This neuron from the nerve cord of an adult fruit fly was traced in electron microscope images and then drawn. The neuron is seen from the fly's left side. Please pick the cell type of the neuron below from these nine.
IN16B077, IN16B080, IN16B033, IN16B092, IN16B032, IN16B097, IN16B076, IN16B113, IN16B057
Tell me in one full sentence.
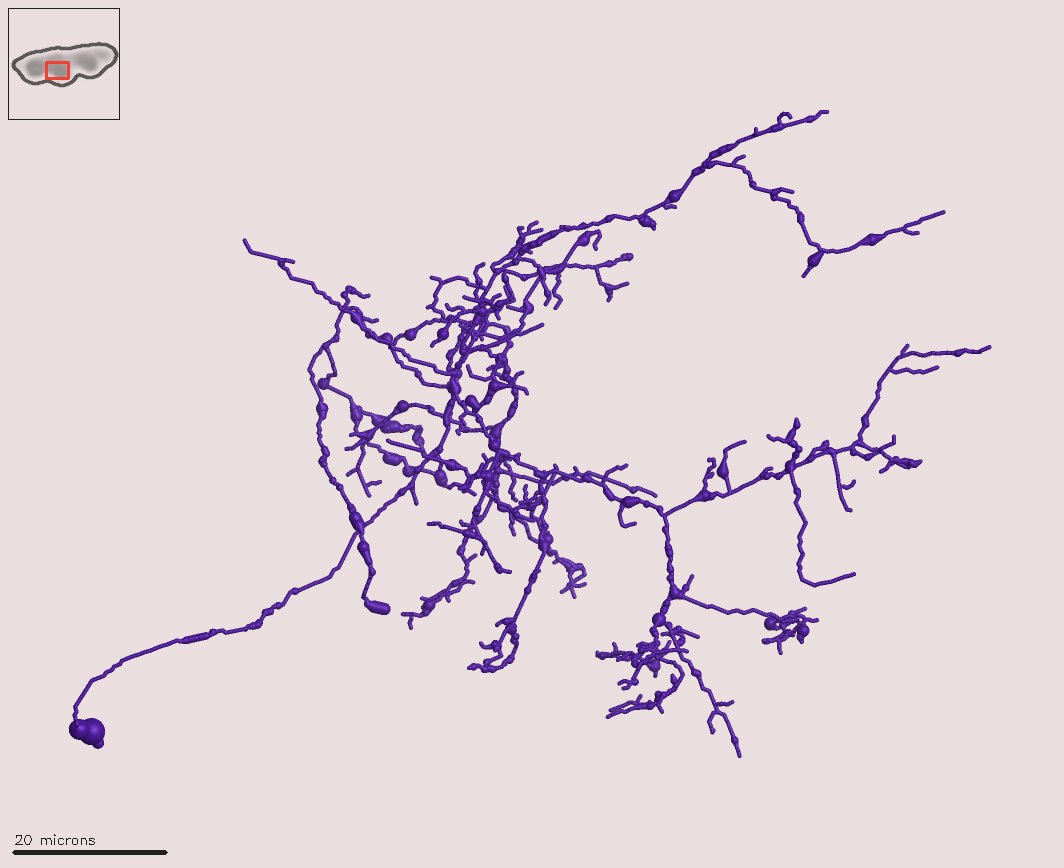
This neuron is of the type IN16B113.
